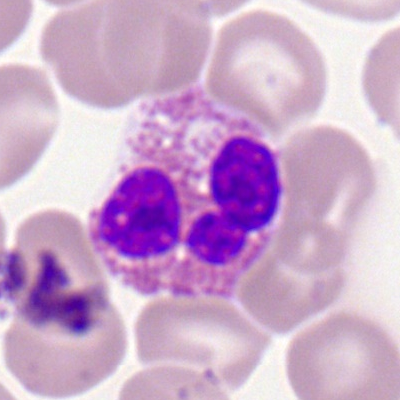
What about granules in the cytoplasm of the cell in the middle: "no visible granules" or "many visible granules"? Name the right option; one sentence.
There are many visible granules in its cytoplasm.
